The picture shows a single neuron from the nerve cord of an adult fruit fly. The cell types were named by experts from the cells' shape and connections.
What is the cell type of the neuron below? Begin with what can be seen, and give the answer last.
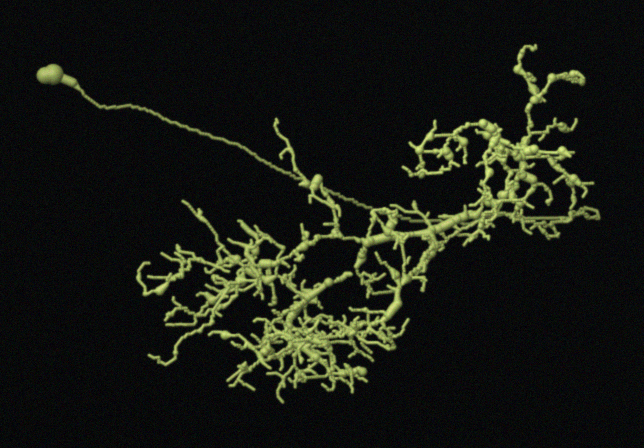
More than a hundred branch ends can be seen. In this view it is wider than it is tall. This is a nerve-cord intrinsic neuron. It is of cell type IN12B043.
